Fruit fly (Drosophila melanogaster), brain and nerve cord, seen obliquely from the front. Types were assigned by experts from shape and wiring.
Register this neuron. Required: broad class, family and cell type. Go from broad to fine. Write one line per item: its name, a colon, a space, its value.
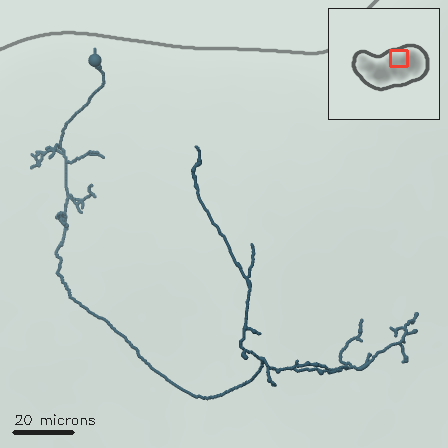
broad class: central-brain intrinsic neuron
family: class Kenyon Cell
cell type: KCa'b'-ap2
